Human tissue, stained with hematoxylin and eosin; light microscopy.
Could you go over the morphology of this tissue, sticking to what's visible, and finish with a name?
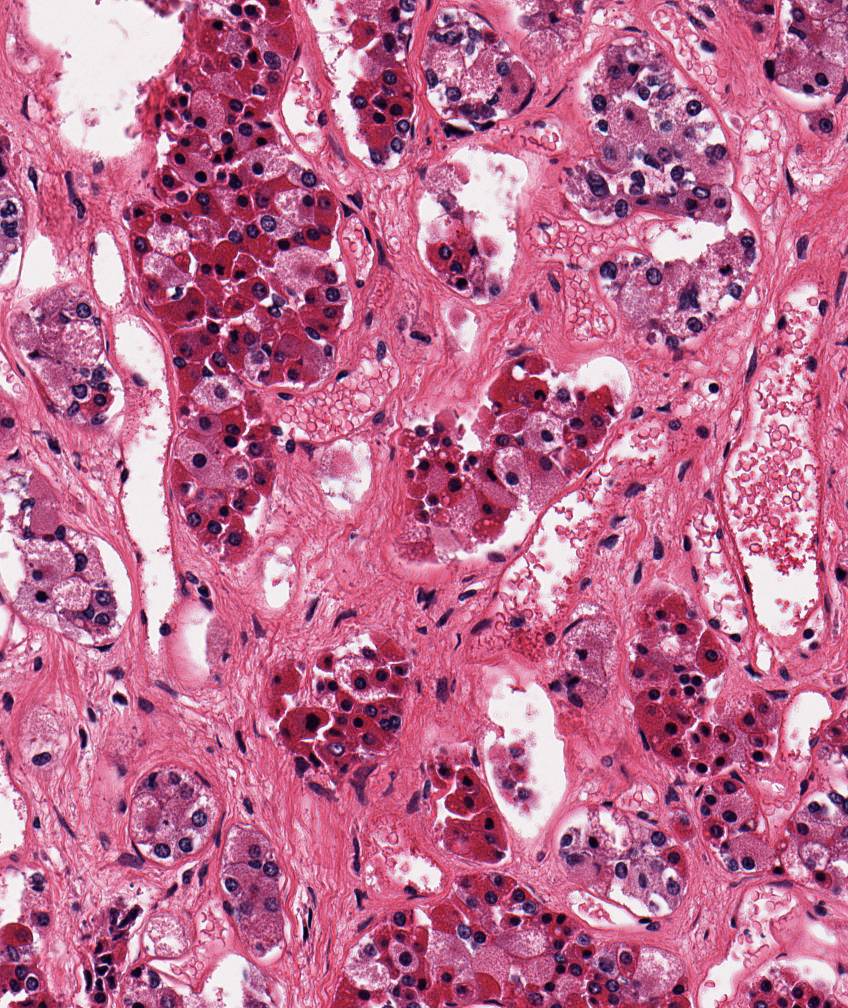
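Cells are arranged in rounded nests, separated by bands of fibrous stroma throughout the field. Within the nests, many cells have deeply red eosinophilic cytoplasm and are mixed with paler, finely granular to vacuolated cells. The intervening stroma is pink collagenous tissue with scattered spindle-shaped nuclei. Thin-walled spaces holding red blood cells lie between nests, most prominently in the right half. The tissue is pituitary.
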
